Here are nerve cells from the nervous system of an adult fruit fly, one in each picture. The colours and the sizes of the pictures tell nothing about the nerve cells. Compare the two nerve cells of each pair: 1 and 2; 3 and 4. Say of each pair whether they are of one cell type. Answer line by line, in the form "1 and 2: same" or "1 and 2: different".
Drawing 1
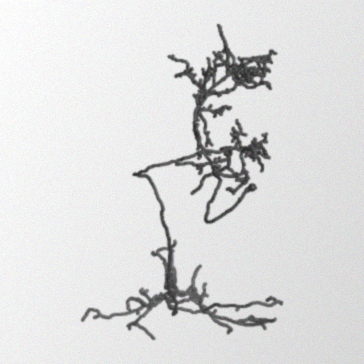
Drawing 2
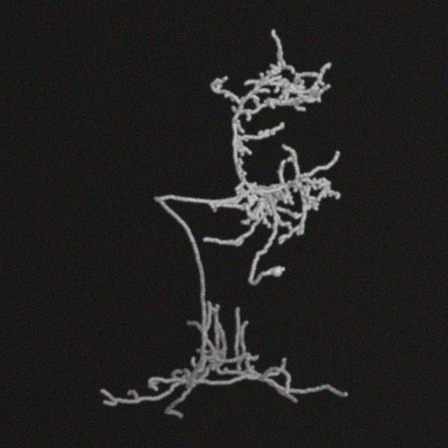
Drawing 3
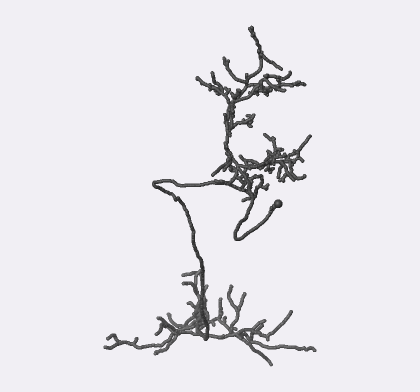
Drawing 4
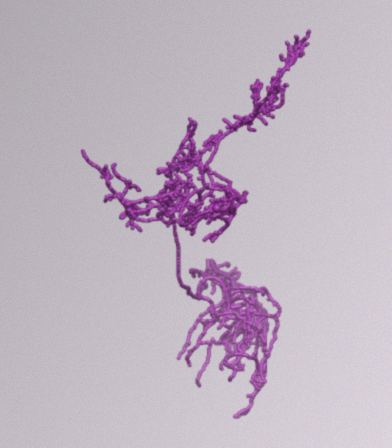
1 and 2: same
3 and 4: different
